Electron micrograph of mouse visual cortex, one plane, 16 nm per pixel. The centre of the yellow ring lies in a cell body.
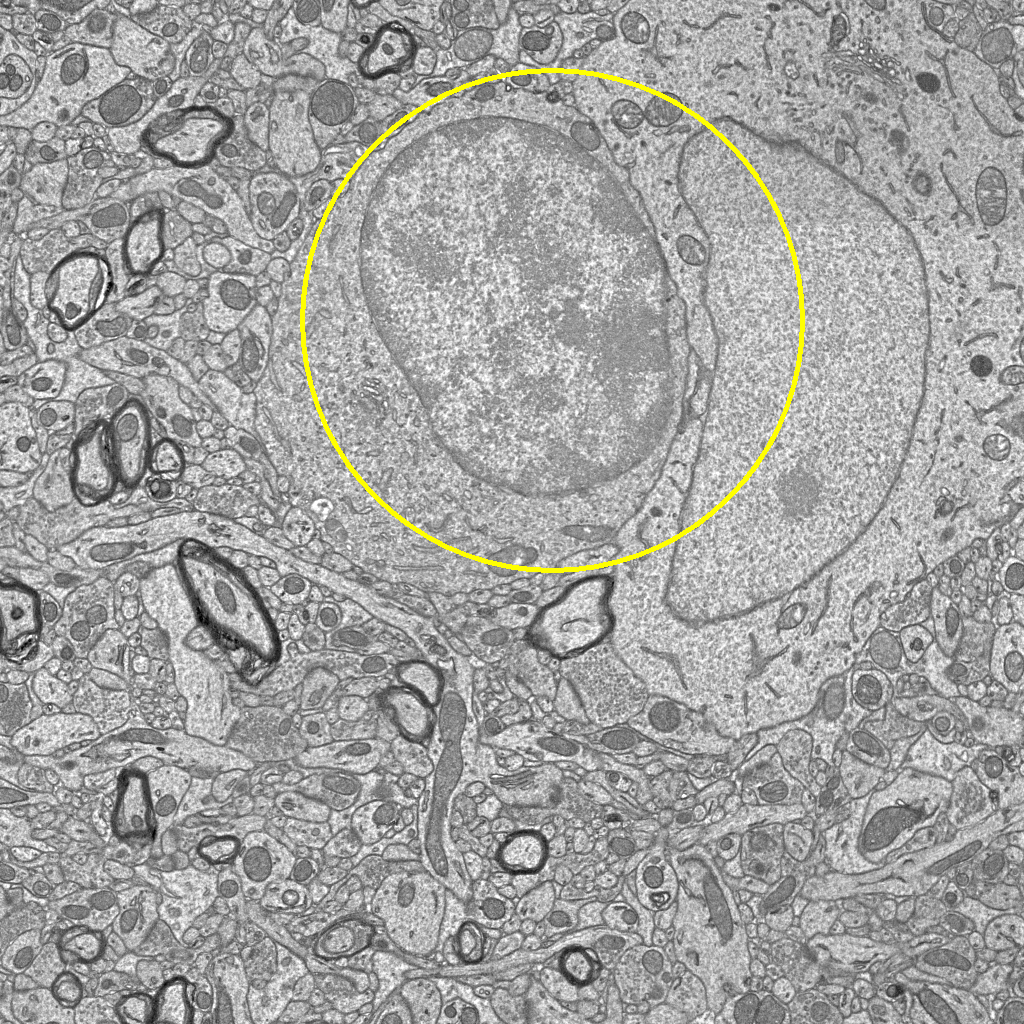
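Oligodendrocyte in mouse visual cortex. Its nucleus seems a large oval, long axis running upper left to lower right, with a smooth envelope lacking deep folds. Dark irregular chromatin clumps appear spread across the whole nucleus, mottling it. The pale cytoplasm makes a wider rim on the left and lower side than on the right.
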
